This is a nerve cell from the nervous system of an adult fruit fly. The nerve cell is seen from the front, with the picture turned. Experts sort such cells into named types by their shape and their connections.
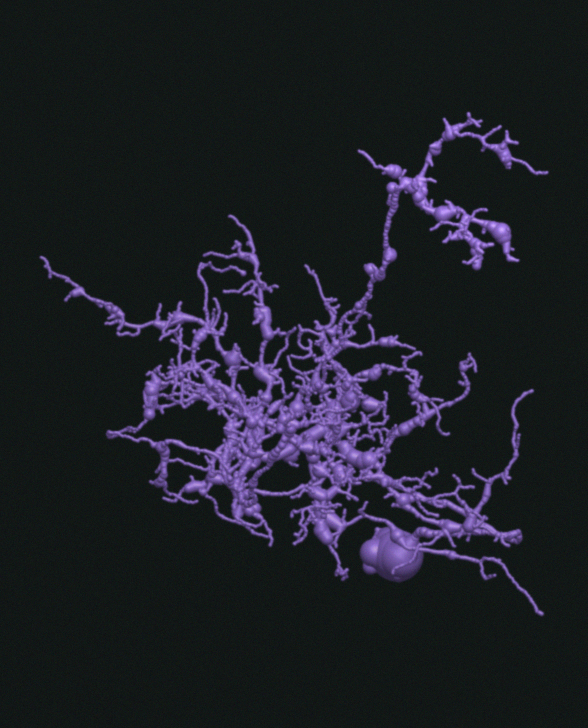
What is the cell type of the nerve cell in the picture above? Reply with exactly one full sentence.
This nerve cell is given the cell type Tlp12.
